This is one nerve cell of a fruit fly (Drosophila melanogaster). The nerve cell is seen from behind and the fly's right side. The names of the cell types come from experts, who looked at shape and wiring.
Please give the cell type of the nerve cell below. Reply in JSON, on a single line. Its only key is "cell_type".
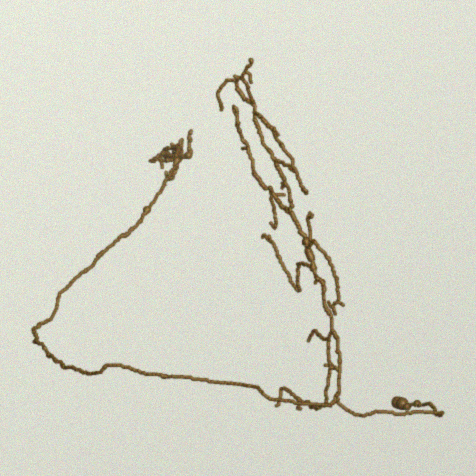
{"cell_type": "MeTu2b"}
